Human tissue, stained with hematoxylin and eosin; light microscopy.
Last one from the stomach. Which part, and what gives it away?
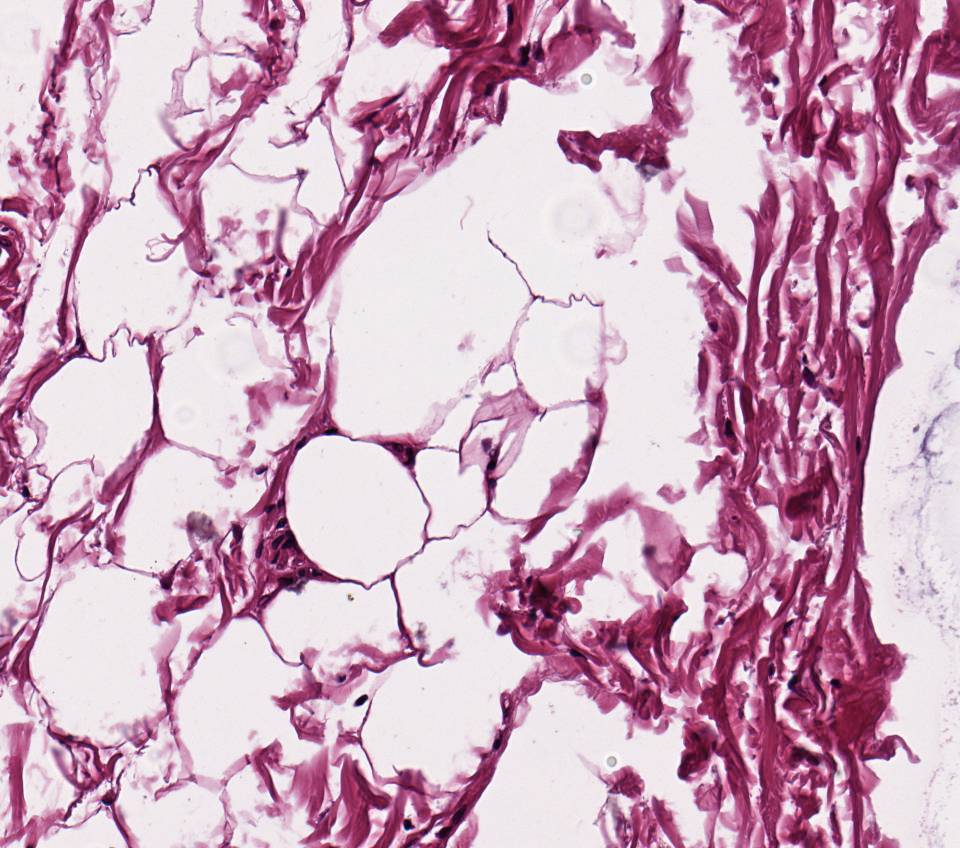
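This looks like fat, across the left and centre, with dense fibrous bundles in the right third. Its cells are large empty spaces, rounded to polygonal, outlined by thin membranes.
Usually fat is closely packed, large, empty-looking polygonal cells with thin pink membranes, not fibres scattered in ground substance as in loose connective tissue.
The right-hand collagen runs mainly top to bottom, wavy, and the sparse nuclei are small dark dots along fibres and fat cell borders.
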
